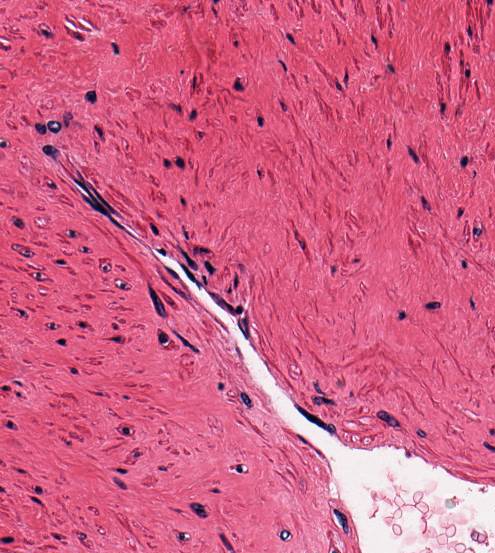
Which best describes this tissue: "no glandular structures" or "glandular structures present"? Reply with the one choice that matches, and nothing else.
No glandular structures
